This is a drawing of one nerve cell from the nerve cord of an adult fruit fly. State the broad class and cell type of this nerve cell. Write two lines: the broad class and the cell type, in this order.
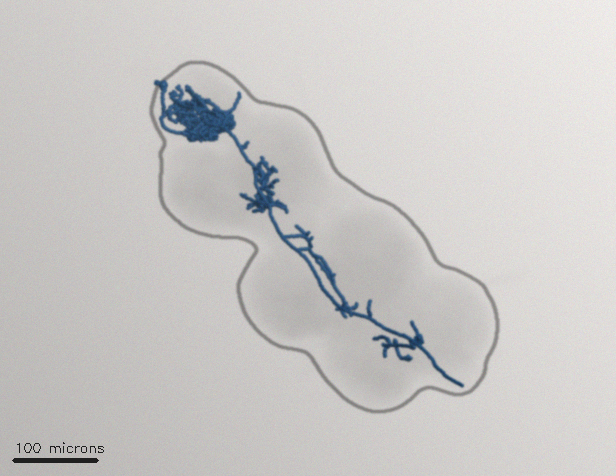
ascending neuron
ANXXX074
